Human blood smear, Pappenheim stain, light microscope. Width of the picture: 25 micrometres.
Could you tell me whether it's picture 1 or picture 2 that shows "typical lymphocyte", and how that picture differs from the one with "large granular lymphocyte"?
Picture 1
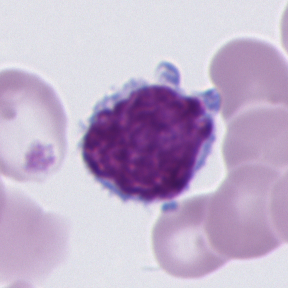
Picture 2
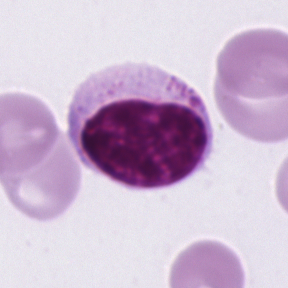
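Typical lymphocyte: picture 1. Large granular lymphocyte: picture 2. Granules: none seen in the pale blue cytoplasm of picture 1; small purplish granules scattered in picture 2, most noticeable toward the upper right.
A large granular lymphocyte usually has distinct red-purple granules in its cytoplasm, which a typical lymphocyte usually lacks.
Cytoplasm amount: a thin rim around the nucleus in picture 1; a pale lilac crescent, widest above the nucleus, in picture 2.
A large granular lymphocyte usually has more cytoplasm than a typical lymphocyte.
Nucleus: about 11 by 10 micrometres in picture 1; about 11 by 8 micrometres in picture 2, lying eccentrically toward the lower part of a cell about 13 by 11 micrometres and filling about 60% of its area. Chromatin, picture 2: dark purple and coarsely clumped, with paler patches between the clumps. Outline, picture 1: roughly round, with a ragged, irregular edge.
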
